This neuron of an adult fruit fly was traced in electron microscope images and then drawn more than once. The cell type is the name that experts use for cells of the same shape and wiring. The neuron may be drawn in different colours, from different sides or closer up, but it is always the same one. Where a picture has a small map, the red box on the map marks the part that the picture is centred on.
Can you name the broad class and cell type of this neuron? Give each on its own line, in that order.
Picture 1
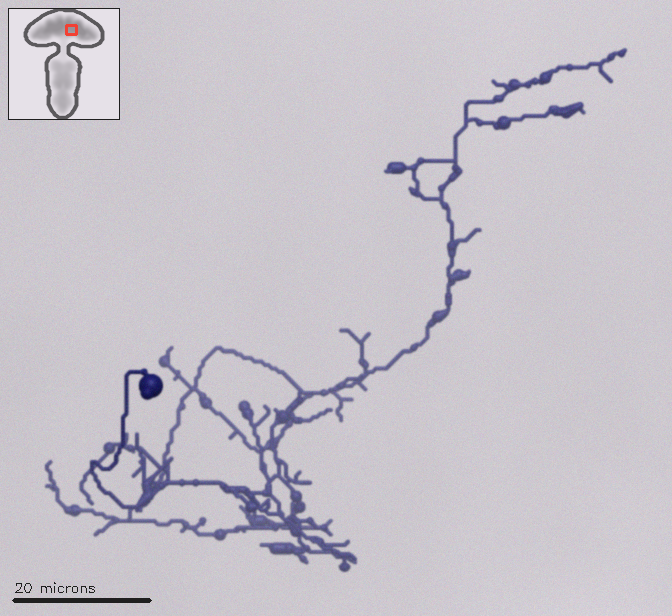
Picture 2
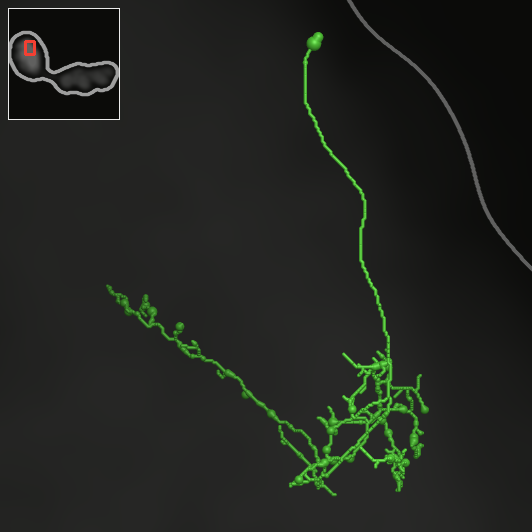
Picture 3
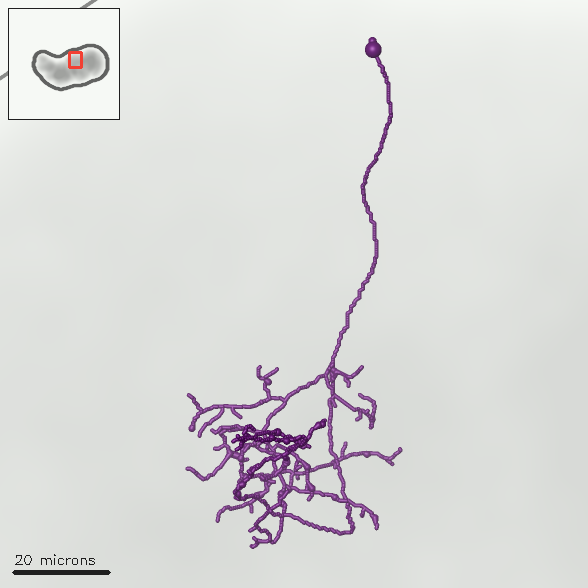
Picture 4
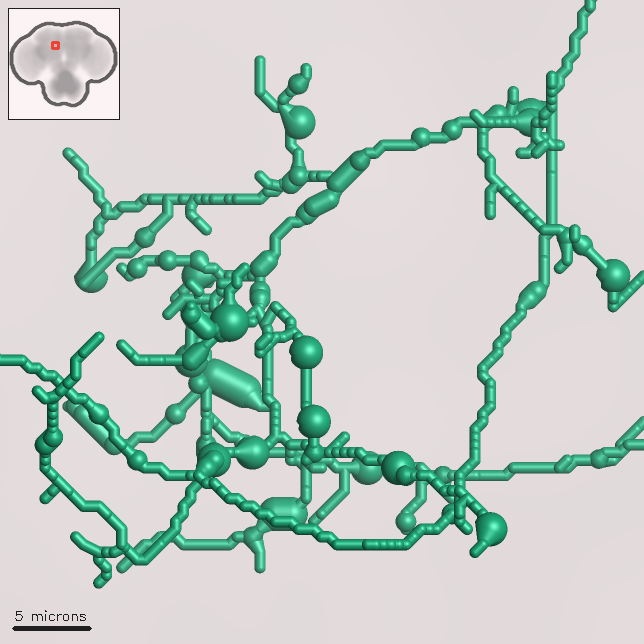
central-brain intrinsic neuron
CB1374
